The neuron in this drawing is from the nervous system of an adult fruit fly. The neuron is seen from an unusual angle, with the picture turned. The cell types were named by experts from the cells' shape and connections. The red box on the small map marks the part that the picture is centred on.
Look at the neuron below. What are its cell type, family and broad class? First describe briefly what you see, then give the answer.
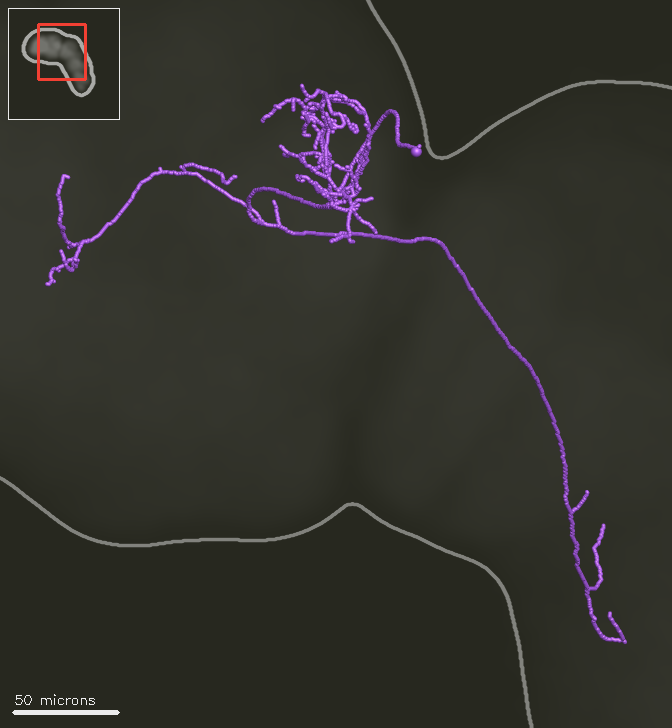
Its cell body lies at the top of the picture. By the scale bar it is about 300 microns wide in this view. The cell type is DNg09_a. Its family is hemilineage LB7. It is a descending neuron.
